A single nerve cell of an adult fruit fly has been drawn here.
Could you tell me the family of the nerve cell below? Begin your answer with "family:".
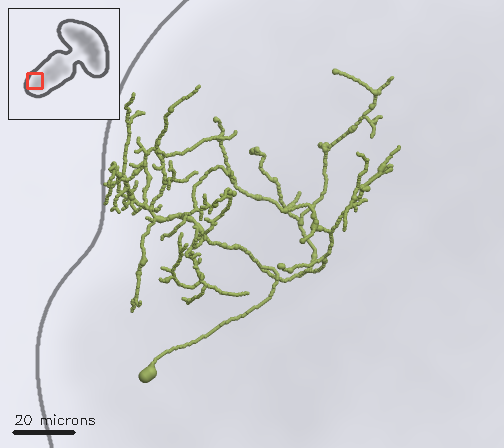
family: hemilineage 01B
